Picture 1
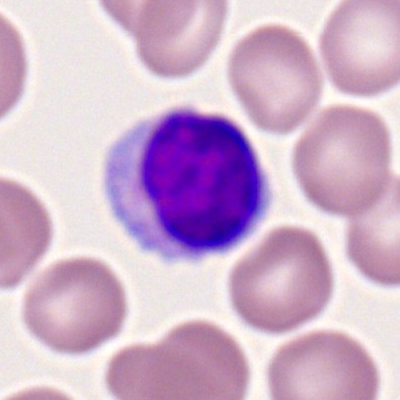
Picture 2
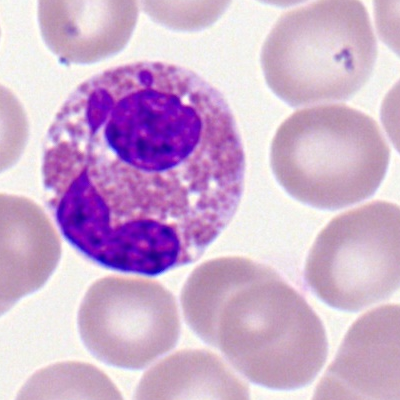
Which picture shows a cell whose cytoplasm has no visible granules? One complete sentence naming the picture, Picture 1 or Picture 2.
Within the cytoplasm of the cell in picture 1, no granule is visible.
